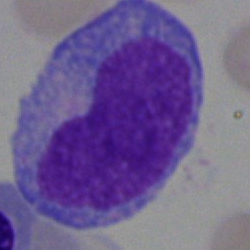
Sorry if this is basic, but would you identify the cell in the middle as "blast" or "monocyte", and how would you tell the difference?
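This is a monocyte rather than a blast. No nucleolus is clearly visible in the nucleus.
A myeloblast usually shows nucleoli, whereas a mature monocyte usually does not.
The nucleus is kidney-shaped, indented on its upper-left side, and lies toward the right of the cell, leaving a wider band of cytoplasm on the left. Beside the indentation the cytoplasm is paler and faintly pinkish.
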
